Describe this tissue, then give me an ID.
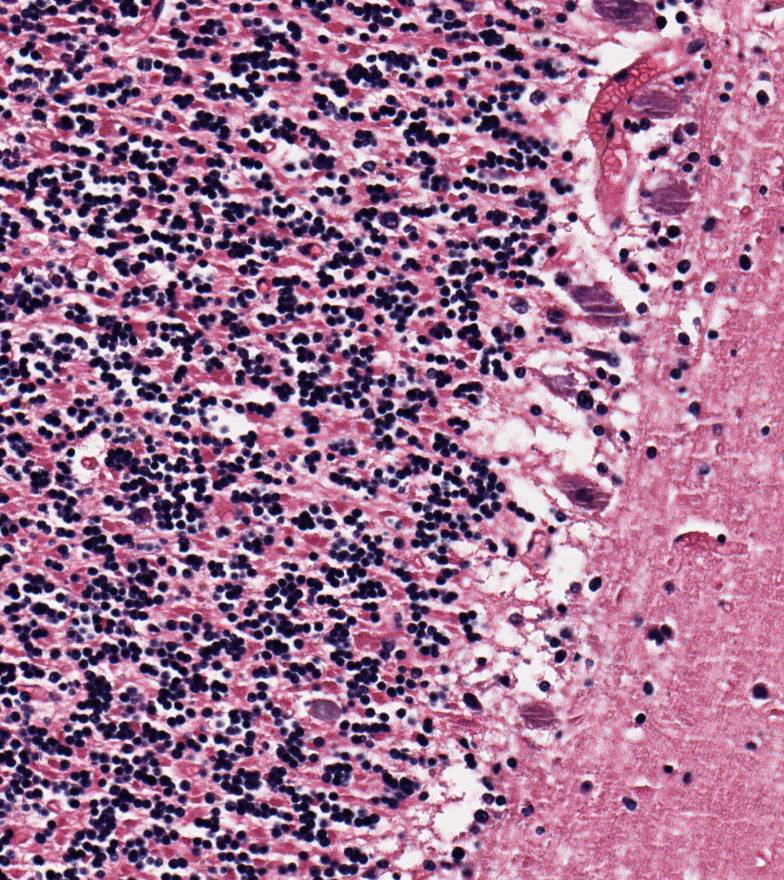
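So, the left two-thirds is a dense layer of small dark nuclei, and the right edge a pale pink, sparse one. Those nuclei are round and blue-black, with barely any cytoplasm, crowded in clusters between small pink fibrillar patches. This, then, is cerebellum.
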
